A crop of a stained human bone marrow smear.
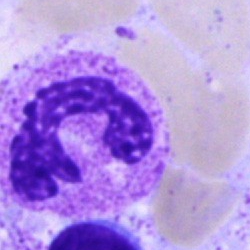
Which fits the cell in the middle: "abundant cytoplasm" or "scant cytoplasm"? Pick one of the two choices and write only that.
Abundant cytoplasm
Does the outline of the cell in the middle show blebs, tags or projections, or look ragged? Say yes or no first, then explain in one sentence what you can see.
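No. The cell outline is round with a smooth edge.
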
